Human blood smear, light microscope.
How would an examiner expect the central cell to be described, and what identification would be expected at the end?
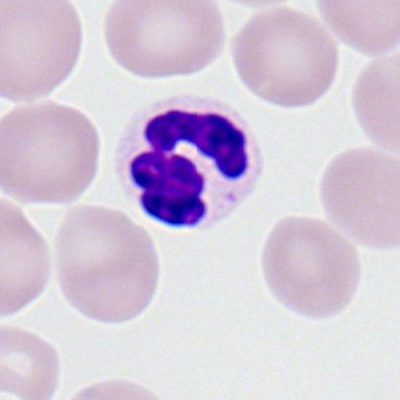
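Outlined round and smooth, the cell holds a nucleus with dark purple, coarsely clumped chromatin and no visible nucleoli. Its cytoplasm is pale pink. The cell is a segmented neutrophil.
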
